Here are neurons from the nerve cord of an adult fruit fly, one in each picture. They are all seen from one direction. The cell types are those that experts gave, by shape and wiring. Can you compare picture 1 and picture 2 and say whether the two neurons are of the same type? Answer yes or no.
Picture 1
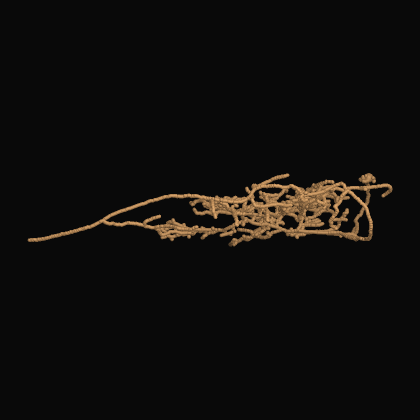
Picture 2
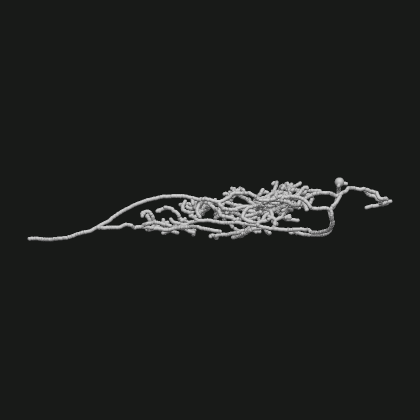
yes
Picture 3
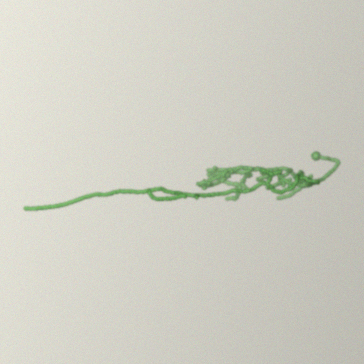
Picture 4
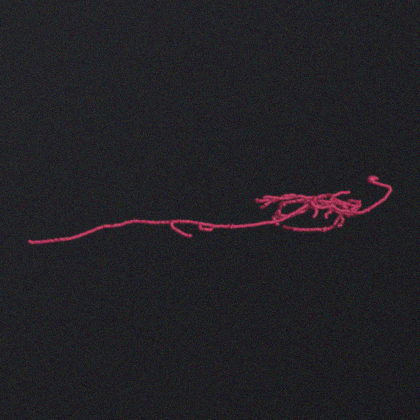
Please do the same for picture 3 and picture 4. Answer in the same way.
yes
